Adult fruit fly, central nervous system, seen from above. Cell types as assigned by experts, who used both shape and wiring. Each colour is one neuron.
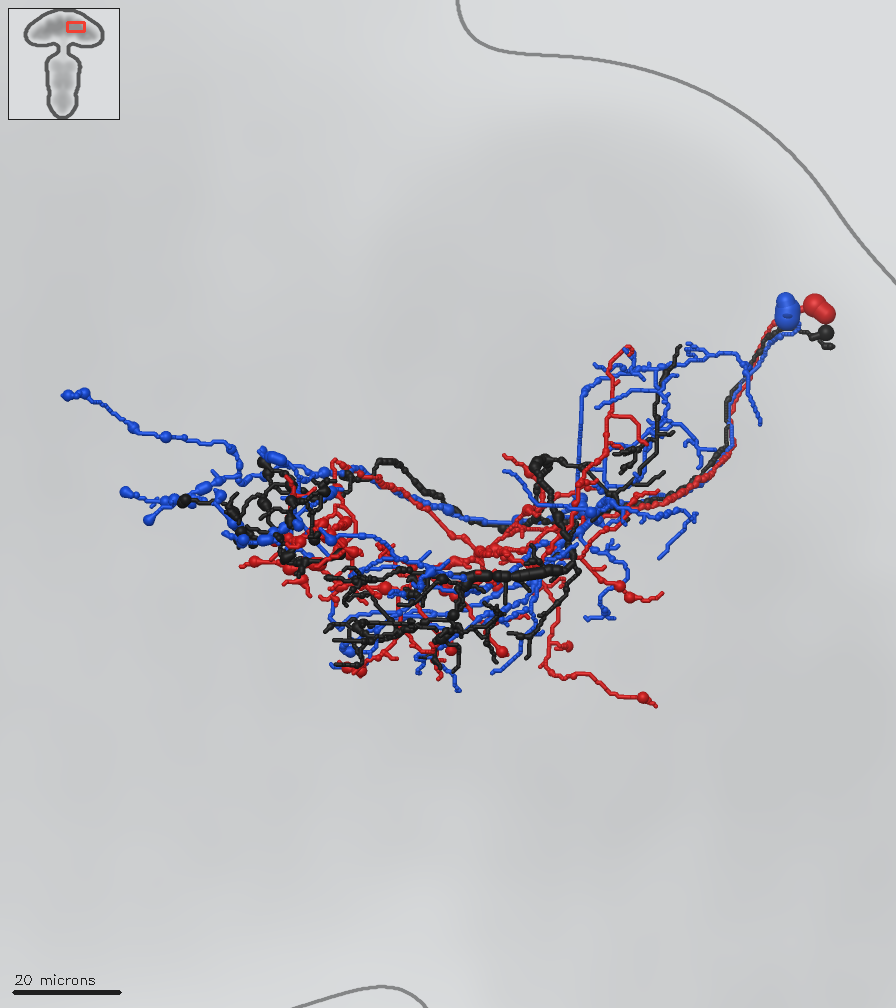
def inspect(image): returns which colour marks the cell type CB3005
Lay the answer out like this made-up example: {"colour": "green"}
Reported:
{"colour": "black"}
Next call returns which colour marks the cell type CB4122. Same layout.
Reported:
{"colour": "red"}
